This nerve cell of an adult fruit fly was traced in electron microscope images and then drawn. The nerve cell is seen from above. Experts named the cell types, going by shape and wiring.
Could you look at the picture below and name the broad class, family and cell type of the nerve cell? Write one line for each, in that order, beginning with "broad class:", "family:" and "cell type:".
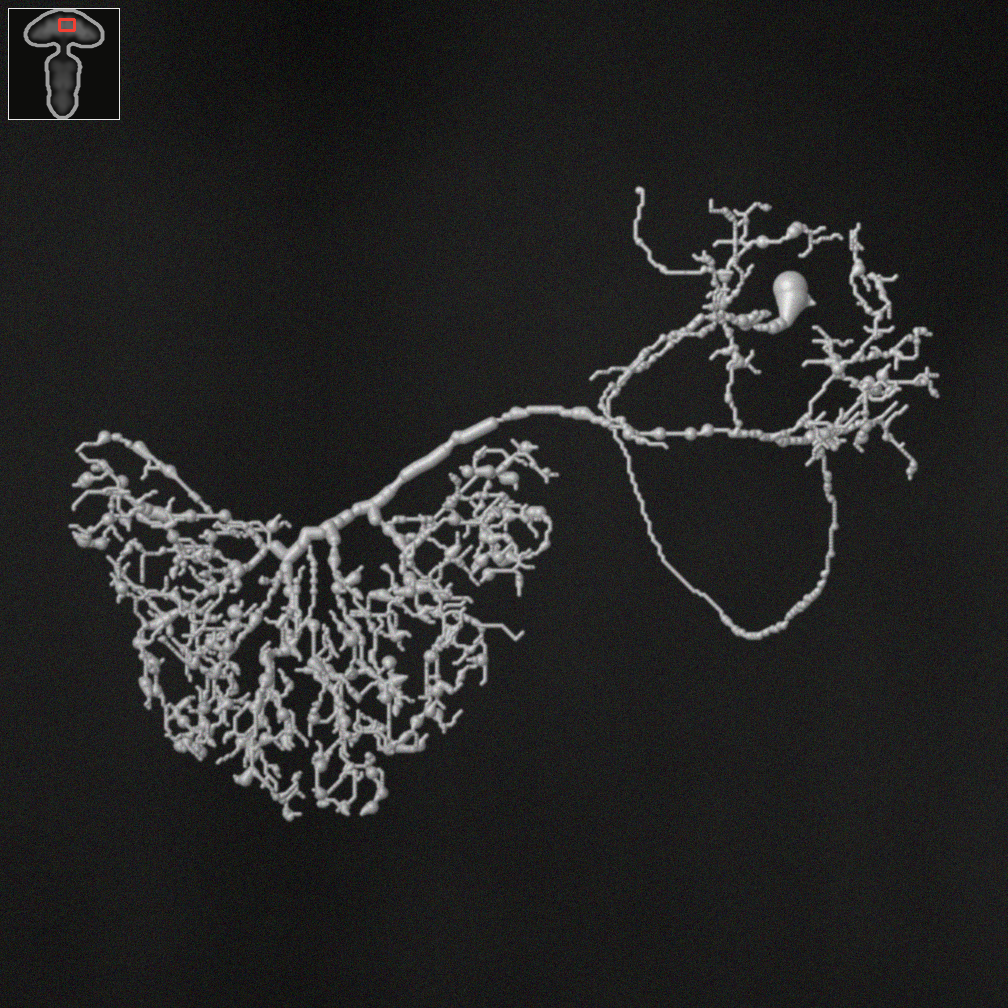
broad class: central-brain intrinsic neuron
family: hemilineage LALv1_dorsal
cell type: FB2D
